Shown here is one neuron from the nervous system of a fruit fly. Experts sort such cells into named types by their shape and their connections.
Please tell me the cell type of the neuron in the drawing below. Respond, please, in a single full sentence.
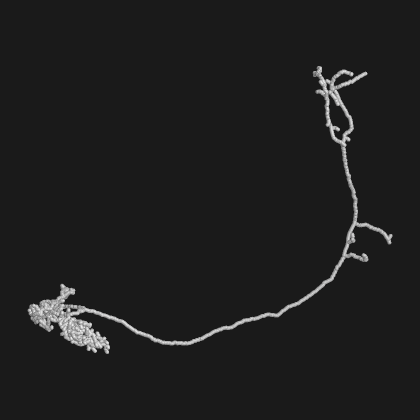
The cell type VC3_adPN is the type of this neuron.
